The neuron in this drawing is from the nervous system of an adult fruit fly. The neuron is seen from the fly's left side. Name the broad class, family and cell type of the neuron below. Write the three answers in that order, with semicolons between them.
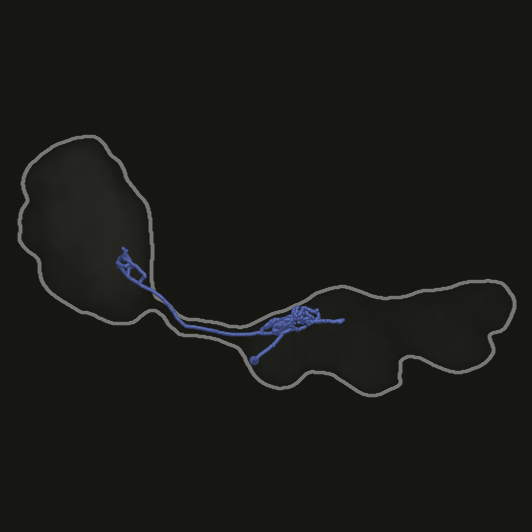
ascending neuron; hemilineage 07B; AN07B082_c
